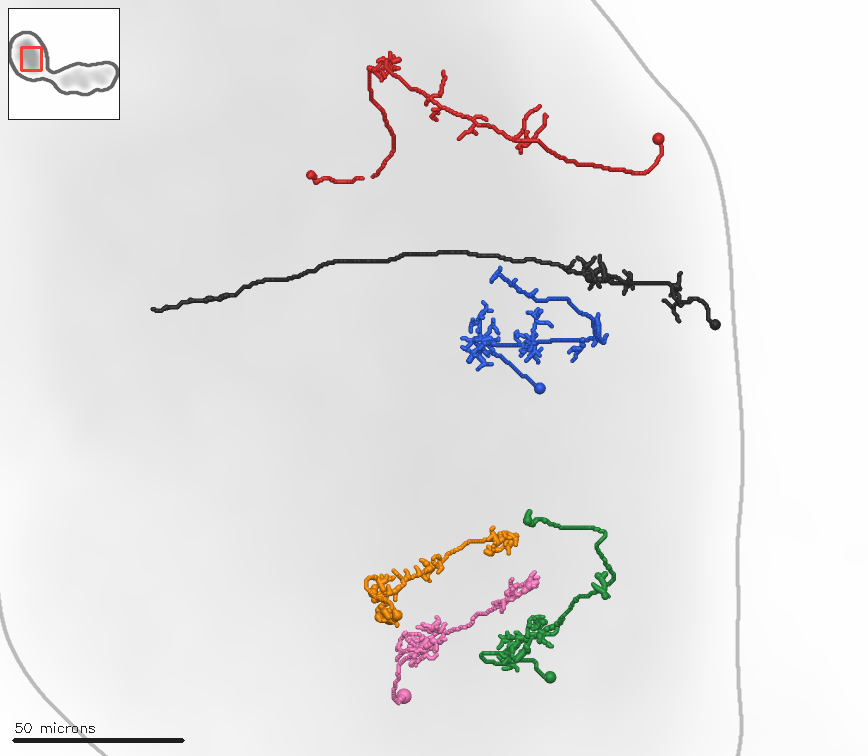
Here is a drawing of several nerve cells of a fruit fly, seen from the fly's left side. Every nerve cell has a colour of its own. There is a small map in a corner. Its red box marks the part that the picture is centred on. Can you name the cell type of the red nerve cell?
C2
